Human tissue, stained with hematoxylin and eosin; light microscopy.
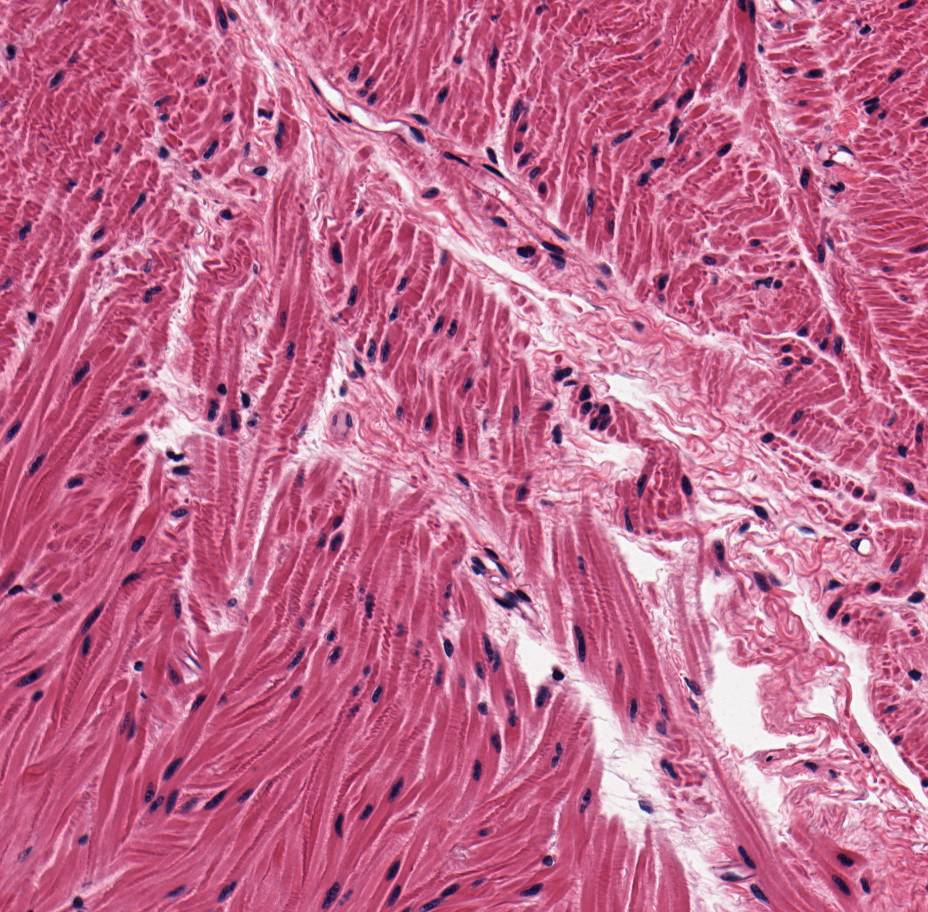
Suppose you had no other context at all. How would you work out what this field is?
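Smooth muscle, mainly, though a band of loose connective tissue runs diagonally through it from upper left to lower right. The muscle fibres point in different directions in different parts of the field.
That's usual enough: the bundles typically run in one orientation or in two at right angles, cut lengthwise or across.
The band itself holds pale pink wavy collagen fibres.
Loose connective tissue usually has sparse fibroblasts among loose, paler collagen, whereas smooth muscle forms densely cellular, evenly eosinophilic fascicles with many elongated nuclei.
No fat cells at all.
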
